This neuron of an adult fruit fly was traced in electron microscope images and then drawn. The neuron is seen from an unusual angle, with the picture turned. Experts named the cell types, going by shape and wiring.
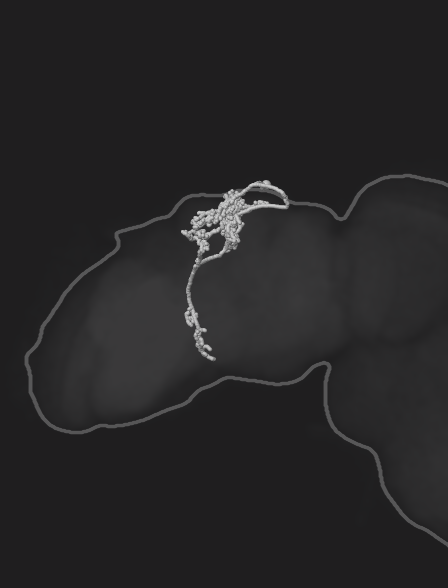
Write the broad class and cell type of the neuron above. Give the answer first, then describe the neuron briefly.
Its broad class is central-brain intrinsic neuron. The cell type is GNG550. As drawn here it is taller than it is wide.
